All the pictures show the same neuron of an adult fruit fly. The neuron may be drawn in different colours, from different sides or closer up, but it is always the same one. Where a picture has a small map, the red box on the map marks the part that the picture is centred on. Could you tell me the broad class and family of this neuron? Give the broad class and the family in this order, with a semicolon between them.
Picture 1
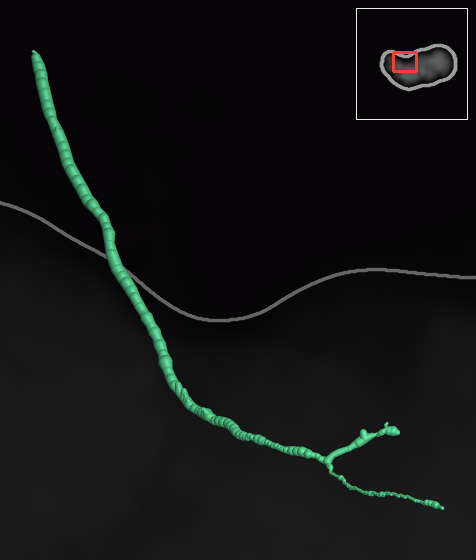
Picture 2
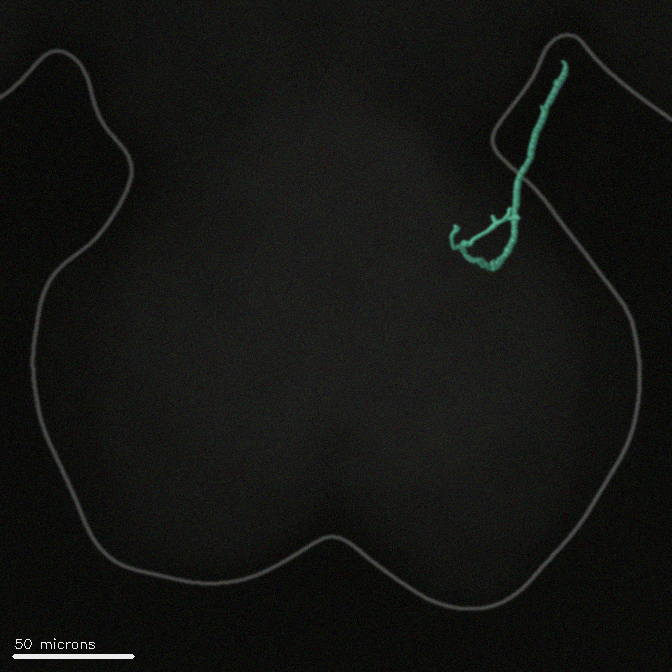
sensory neuron entering the nerve cord; class mechanosensory proprioceptive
